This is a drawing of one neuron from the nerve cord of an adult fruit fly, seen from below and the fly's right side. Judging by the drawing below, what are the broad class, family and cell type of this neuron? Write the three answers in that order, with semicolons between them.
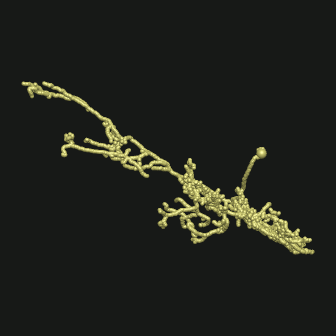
nerve-cord intrinsic neuron; hemilineage 18B; IN18B017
